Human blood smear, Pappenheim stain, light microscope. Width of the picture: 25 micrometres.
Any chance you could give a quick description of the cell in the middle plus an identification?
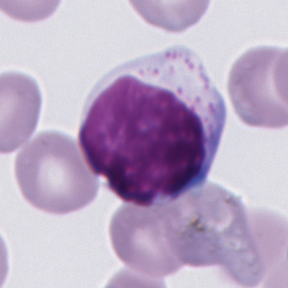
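Notice how smooth the outline is, with no projections from the surface. The nucleus sits off-centre toward the lower left, and its chromatin is dense and dark purple. Now find the granules: they lie mostly in the upper part of the cytoplasm. We call this cell a large granular lymphocyte.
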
